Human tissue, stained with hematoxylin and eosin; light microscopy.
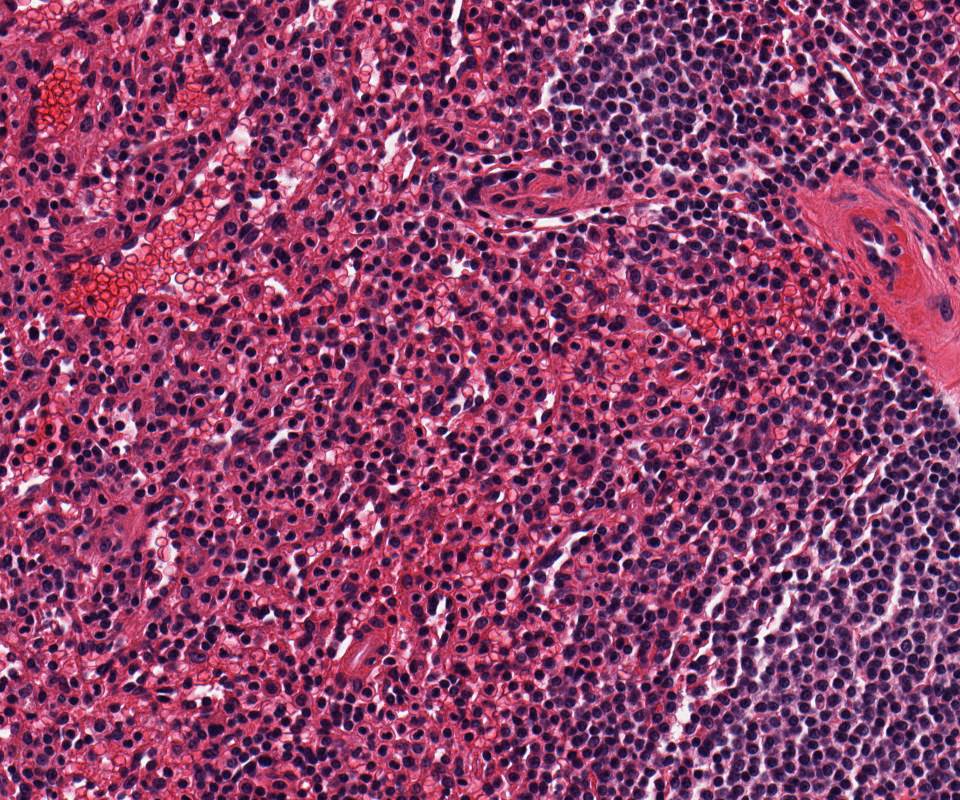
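Spleen. The field seemingly divides into a pinker, looser cellular area on the left and a denser, darker blue-purple one on the right, of closely packed small lymphocytes with round, dark nuclei and scant cytoplasm. Red blood cells crowd most in clusters at upper left; a thick-walled, pink-staining small vessel sits at the upper right edge.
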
